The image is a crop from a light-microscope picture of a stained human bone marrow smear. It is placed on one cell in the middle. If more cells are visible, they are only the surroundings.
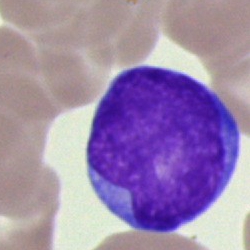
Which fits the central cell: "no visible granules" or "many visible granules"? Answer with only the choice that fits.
No visible granules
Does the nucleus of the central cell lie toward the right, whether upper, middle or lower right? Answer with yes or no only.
Yes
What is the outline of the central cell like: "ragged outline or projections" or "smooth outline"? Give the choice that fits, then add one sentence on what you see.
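Smooth outline. The cell outline is round and smooth.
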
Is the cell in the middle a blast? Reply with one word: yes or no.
yes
